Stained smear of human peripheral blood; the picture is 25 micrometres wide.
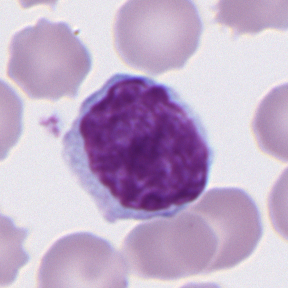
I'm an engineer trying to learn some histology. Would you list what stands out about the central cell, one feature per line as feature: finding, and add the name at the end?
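Size: about 13 micrometres across
Against a red cell: about 1.75 times as wide as the one lying whole in the picture
Nucleus: one unlobed mass, oval in outline
Nuclear share: about 80% of the cell's area
Chromatin: dark purple, coarsely clumped, paler streaks between clumps
Cytoplasm: pale greyish-blue, rim widest on the left and lower-left
Name: typical lymphocyte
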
